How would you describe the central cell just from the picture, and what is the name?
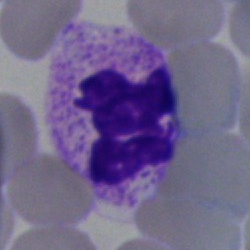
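Start with the shape: an oval outline with a smooth edge. The nucleus lies toward the right, leaving a wider band of cytoplasm on the left. Its chromatin is dense, dark purple and clumped, with no nucleoli visible. What you see is a segmented neutrophil.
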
